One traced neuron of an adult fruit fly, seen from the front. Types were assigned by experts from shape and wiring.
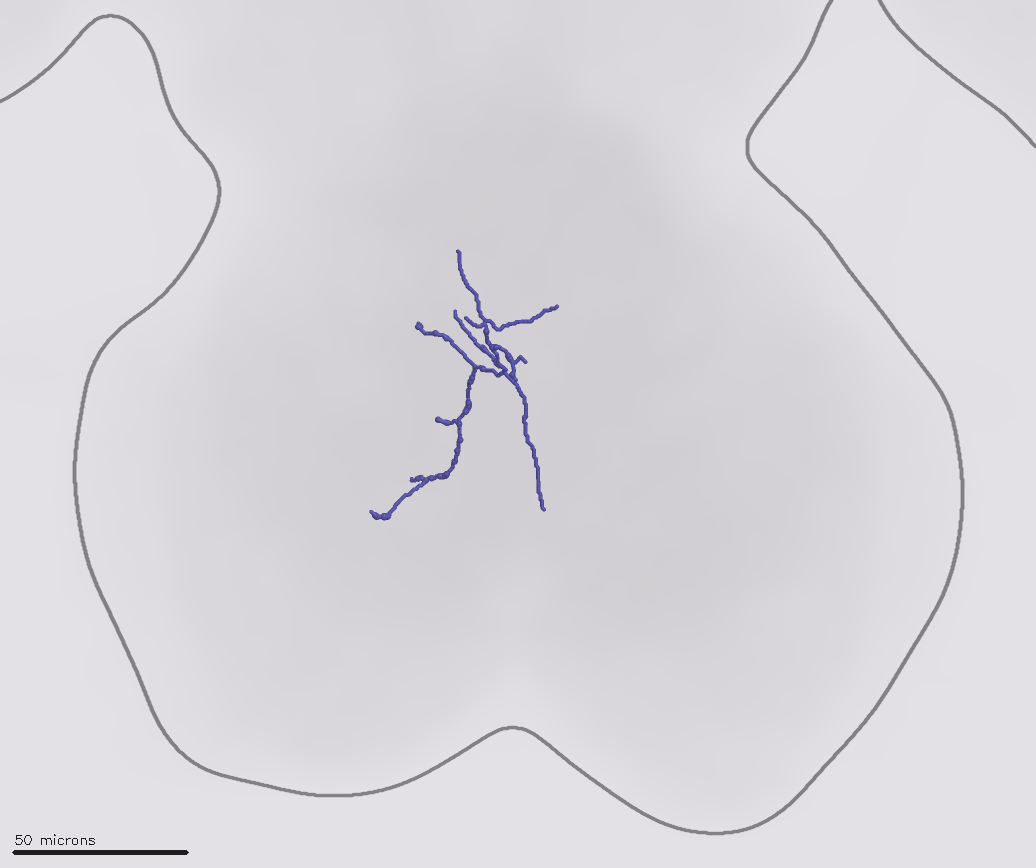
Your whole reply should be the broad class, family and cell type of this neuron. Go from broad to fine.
sensory neuron entering the nerve cord; class mechanosensory tactile; SNta43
